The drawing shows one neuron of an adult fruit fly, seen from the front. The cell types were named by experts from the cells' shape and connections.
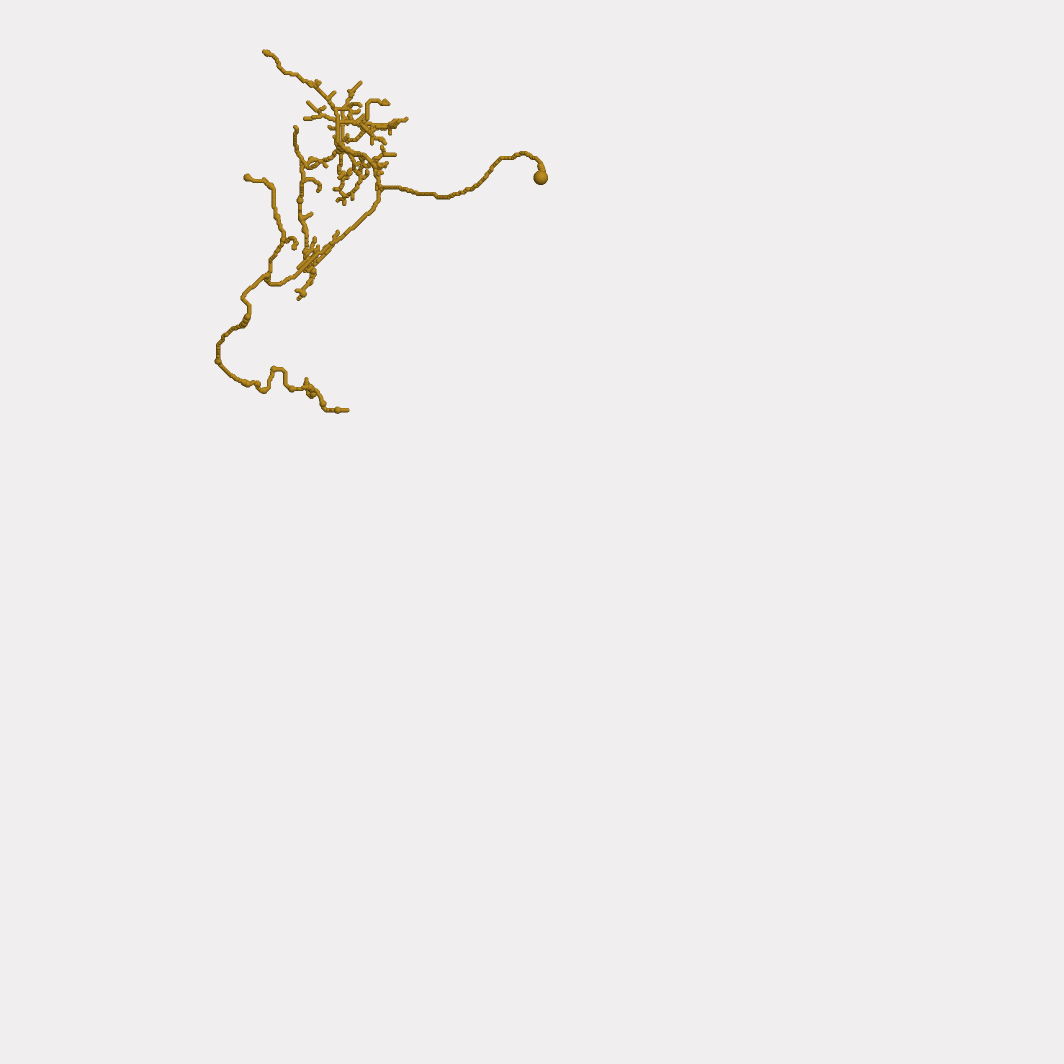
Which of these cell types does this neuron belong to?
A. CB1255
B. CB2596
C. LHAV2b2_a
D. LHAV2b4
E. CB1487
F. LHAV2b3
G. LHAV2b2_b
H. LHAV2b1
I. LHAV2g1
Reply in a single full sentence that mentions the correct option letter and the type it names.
The cell type named LHAV2b4, option D, describes the neuron.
